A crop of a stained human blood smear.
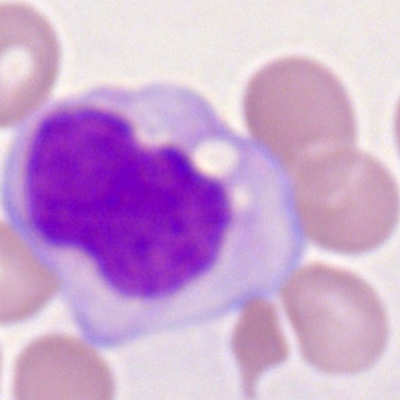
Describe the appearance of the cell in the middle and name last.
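Look first at the edge: the outline is irregular, pushed out into broad, blunt bulges. The nucleus is large and irregular too, with a notch in its upper right side. Beside the upper right of the nucleus, clear round vacuoles sit in the cytoplasm. You won't find distinct granules there. This cell is a monocyte.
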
